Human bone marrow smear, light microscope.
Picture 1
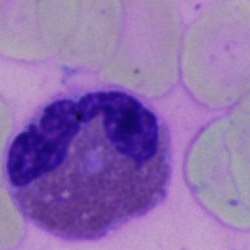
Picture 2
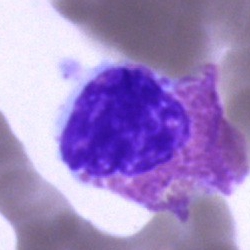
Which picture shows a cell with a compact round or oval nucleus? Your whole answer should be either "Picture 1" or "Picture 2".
Picture 2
